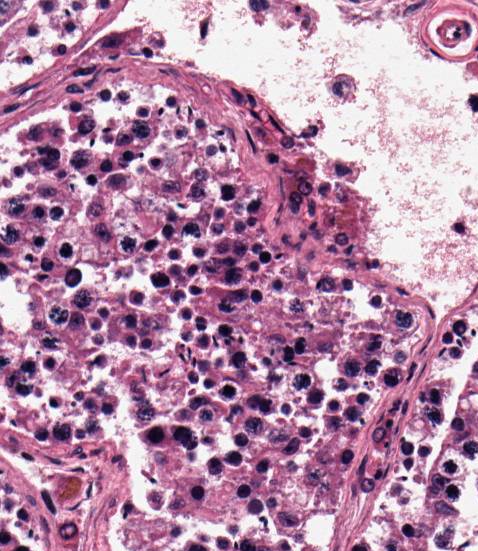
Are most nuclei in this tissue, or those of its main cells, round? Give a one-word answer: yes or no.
Yes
